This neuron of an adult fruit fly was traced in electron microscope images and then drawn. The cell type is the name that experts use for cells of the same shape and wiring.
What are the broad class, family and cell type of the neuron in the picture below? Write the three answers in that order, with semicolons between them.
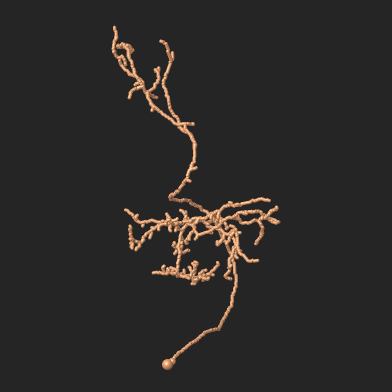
central-brain intrinsic neuron; hemilineage VLPp&l1_anterior; LHPV2e1_a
